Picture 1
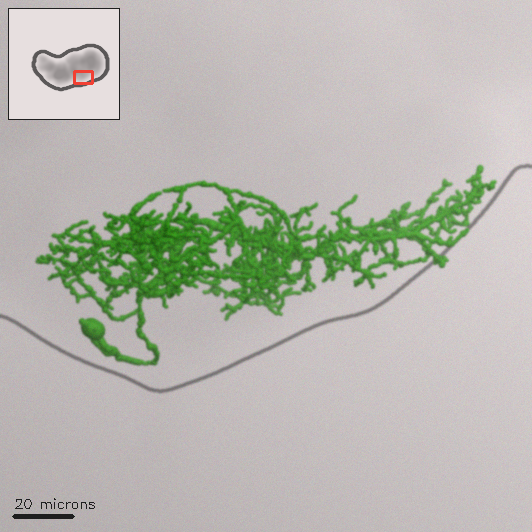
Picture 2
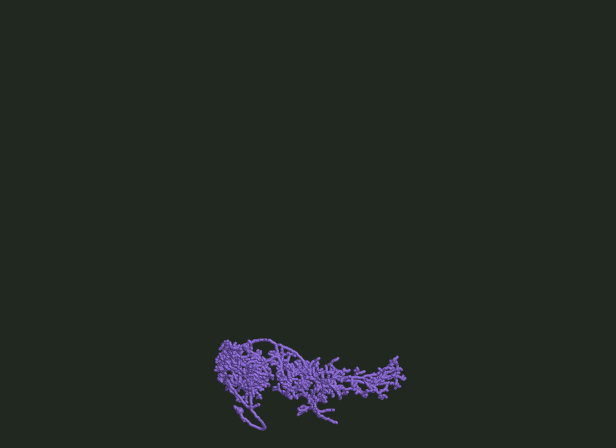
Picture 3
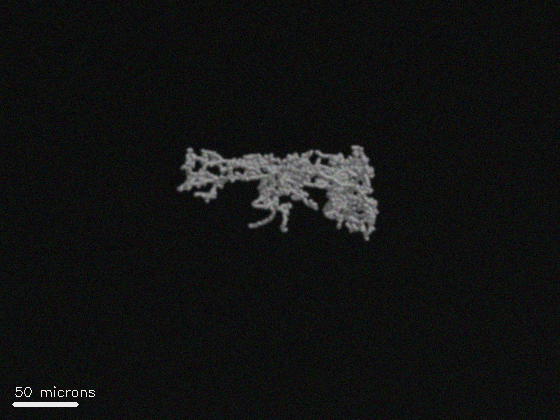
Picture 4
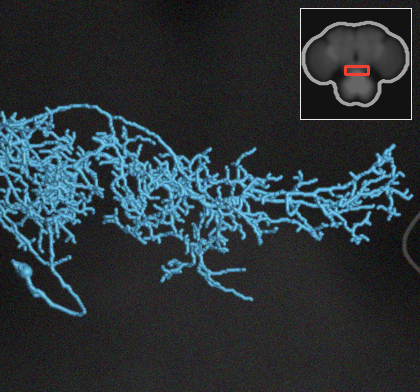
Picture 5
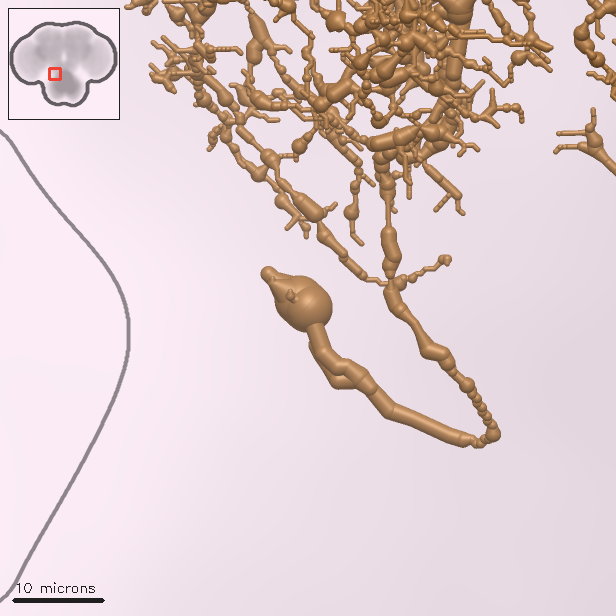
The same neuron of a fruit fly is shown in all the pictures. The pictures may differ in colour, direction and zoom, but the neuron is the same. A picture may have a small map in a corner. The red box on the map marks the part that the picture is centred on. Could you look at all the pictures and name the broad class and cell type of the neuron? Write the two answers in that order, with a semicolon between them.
central-brain intrinsic neuron; GNG021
